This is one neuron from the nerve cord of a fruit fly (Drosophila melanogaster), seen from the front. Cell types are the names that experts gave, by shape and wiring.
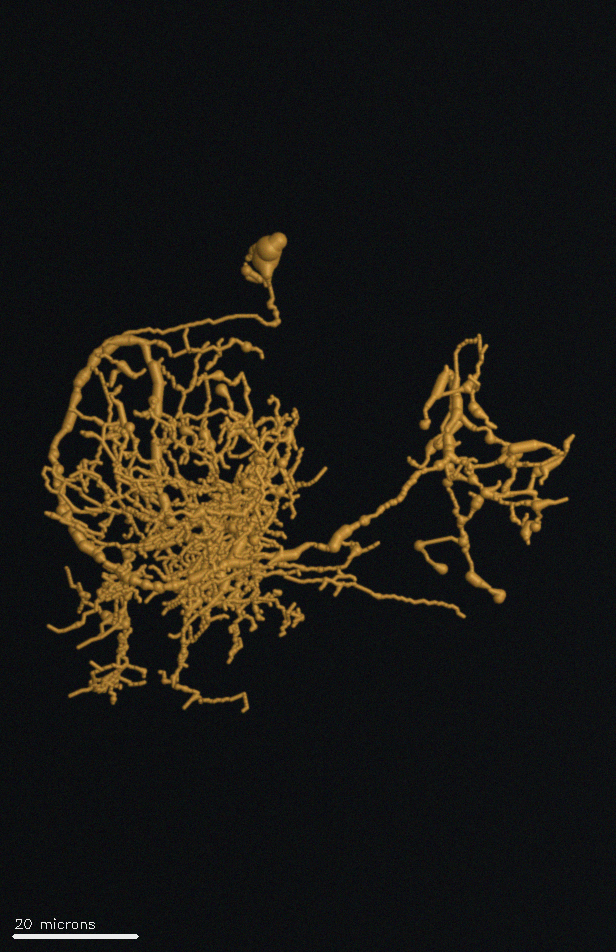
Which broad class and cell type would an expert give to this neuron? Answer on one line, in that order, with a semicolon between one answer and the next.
nerve-cord intrinsic neuron; INXXX228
